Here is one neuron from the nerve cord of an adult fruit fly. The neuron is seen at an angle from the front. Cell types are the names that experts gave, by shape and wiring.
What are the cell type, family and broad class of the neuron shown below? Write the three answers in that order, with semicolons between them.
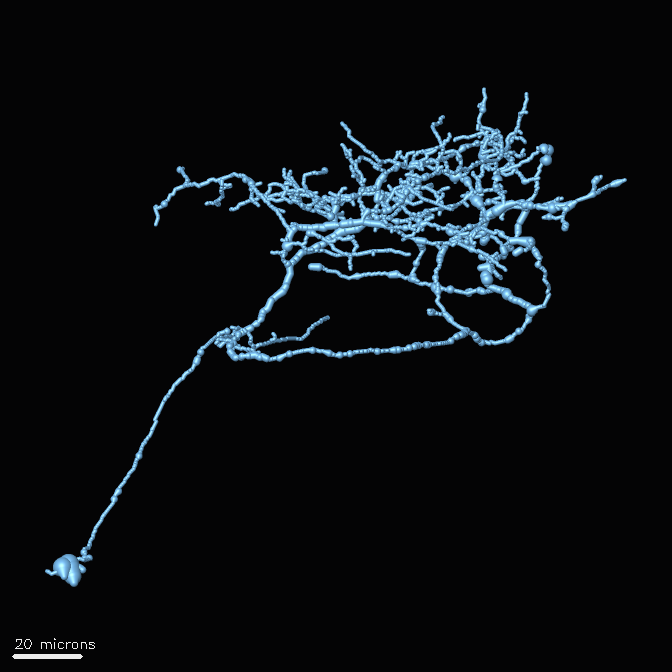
IN07B030; hemilineage 07B; nerve-cord intrinsic neuron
